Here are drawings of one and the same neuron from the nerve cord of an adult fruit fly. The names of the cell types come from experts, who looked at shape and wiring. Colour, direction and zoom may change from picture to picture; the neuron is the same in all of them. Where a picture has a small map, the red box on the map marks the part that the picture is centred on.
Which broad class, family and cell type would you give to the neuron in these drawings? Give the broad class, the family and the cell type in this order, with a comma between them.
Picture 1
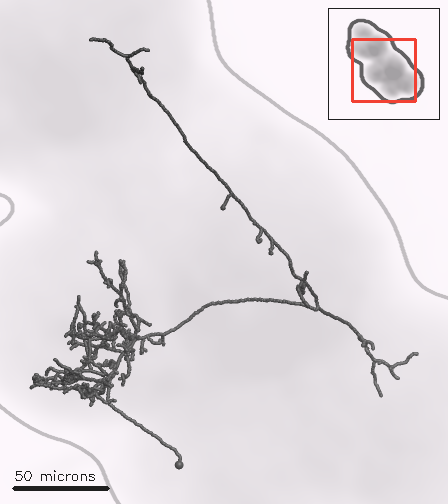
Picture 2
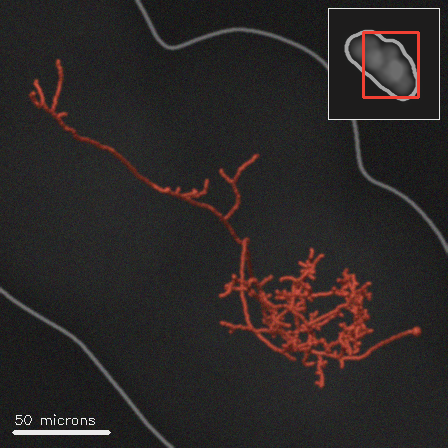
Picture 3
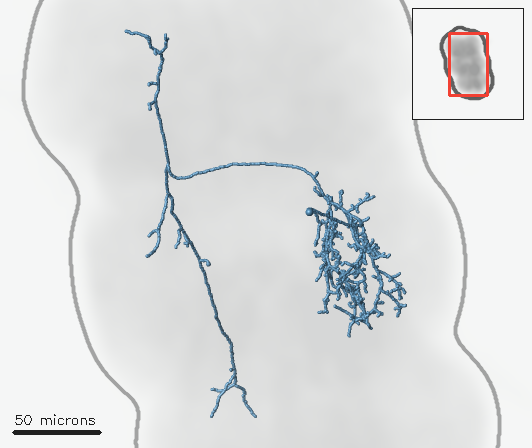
nerve-cord intrinsic neuron, hemilineage 08B, IN08B054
